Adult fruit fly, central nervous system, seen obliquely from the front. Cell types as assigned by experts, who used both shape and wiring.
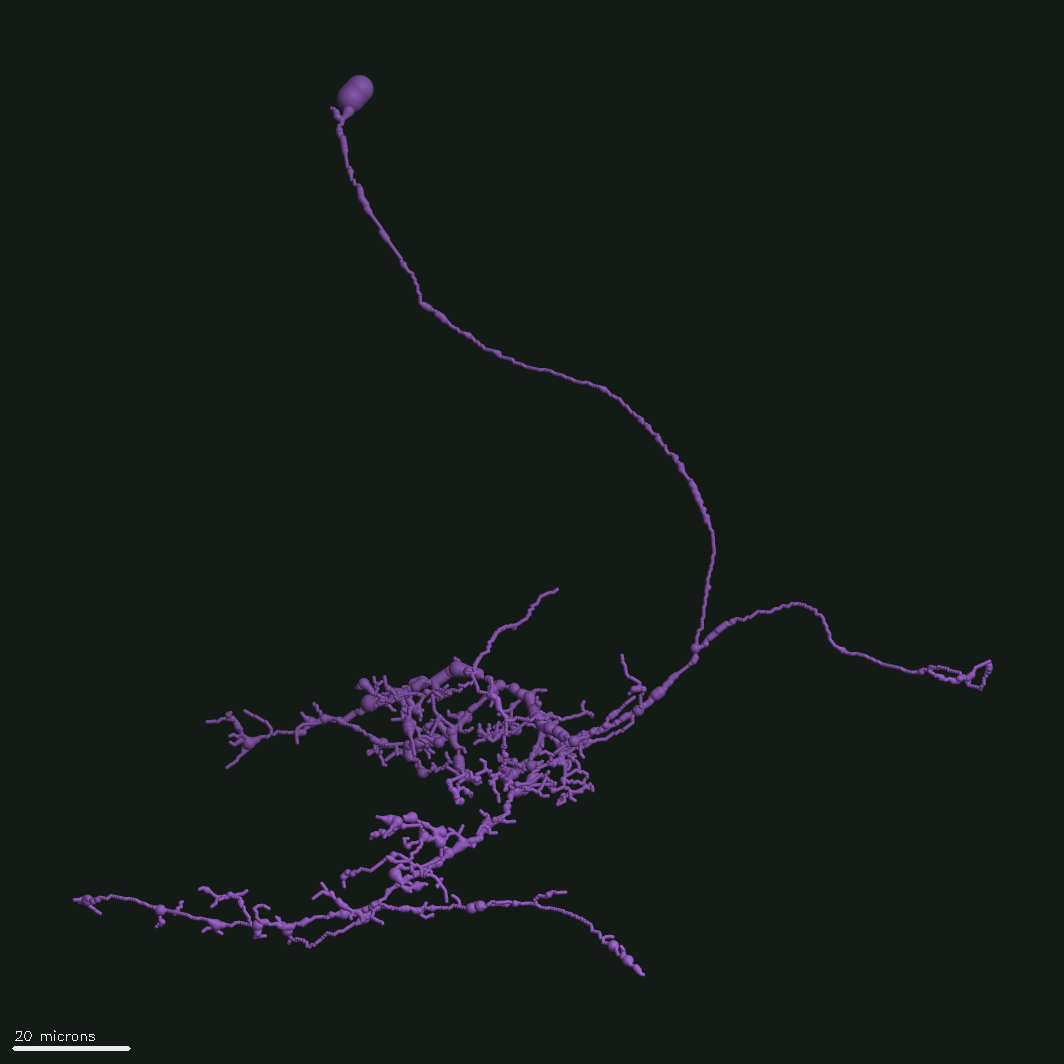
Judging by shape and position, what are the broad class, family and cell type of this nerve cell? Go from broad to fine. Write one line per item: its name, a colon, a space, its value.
broad class: nerve-cord intrinsic neuron
family: hemilineage 23B
cell type: IN23B065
